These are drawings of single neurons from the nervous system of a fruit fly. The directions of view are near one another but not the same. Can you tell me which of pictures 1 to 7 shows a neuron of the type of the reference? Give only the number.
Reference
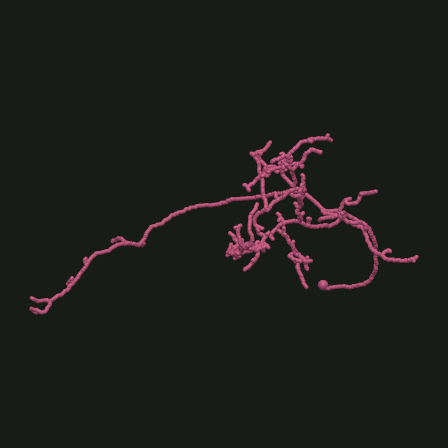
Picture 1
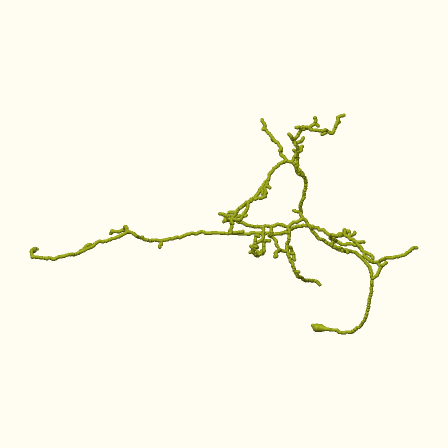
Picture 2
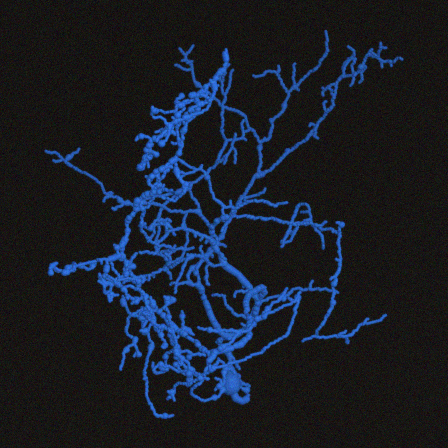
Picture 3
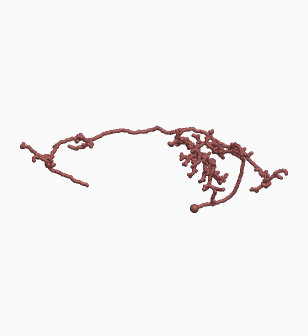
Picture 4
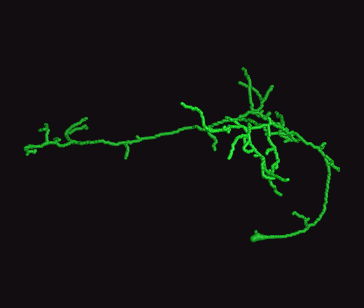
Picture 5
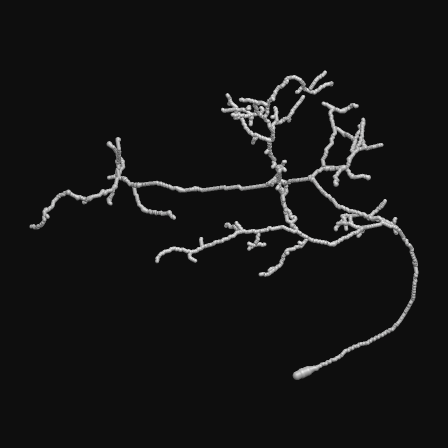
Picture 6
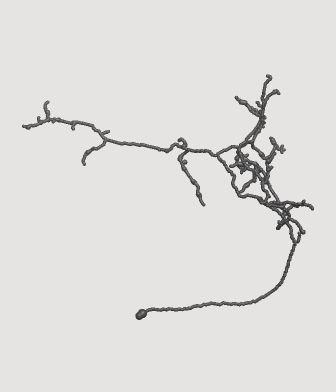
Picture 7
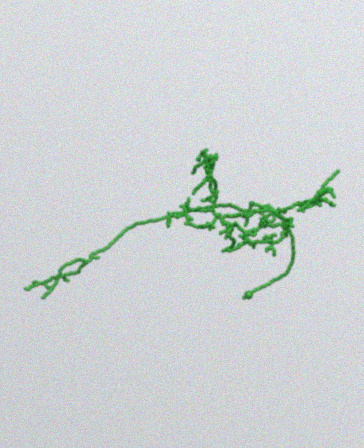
1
